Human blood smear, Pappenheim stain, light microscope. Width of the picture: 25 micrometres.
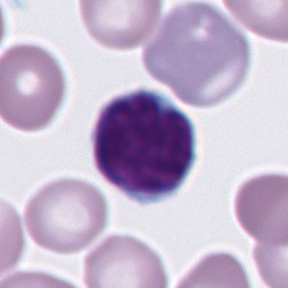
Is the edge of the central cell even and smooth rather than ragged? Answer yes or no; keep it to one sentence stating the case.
Yes, along its outline the cell is smooth, with no projections.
